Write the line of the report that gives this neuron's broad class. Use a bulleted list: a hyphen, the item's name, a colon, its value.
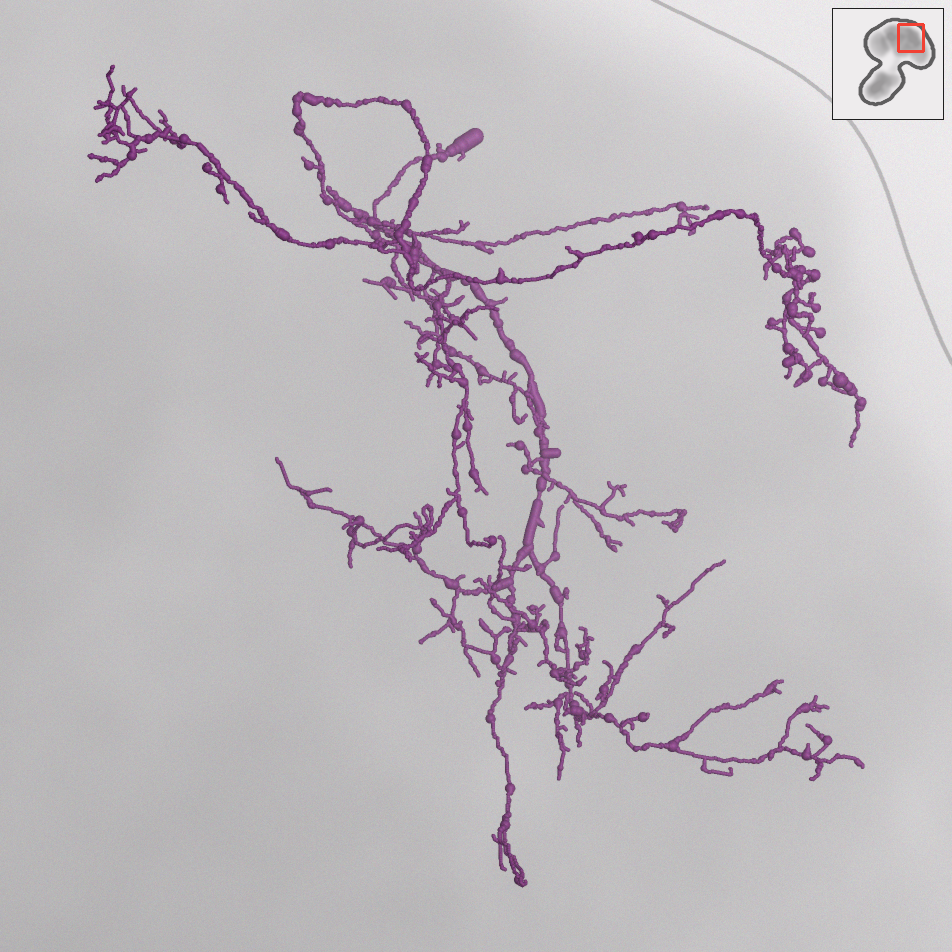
- broad class: central-brain intrinsic neuron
